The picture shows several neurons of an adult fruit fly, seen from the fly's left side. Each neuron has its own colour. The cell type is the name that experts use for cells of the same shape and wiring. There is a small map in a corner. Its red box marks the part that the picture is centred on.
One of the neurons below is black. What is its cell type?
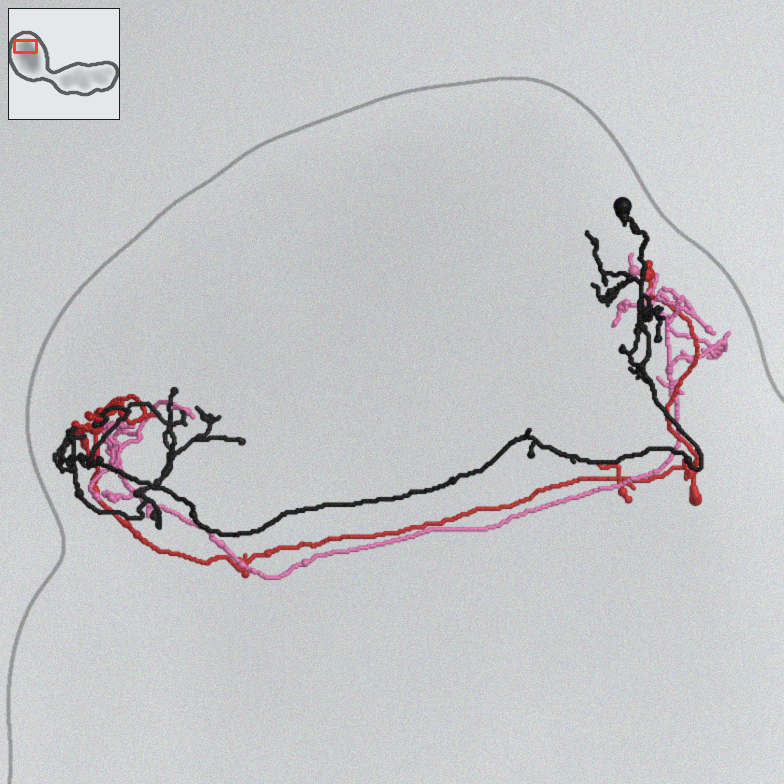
KCg-s4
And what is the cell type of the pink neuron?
KCg-m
